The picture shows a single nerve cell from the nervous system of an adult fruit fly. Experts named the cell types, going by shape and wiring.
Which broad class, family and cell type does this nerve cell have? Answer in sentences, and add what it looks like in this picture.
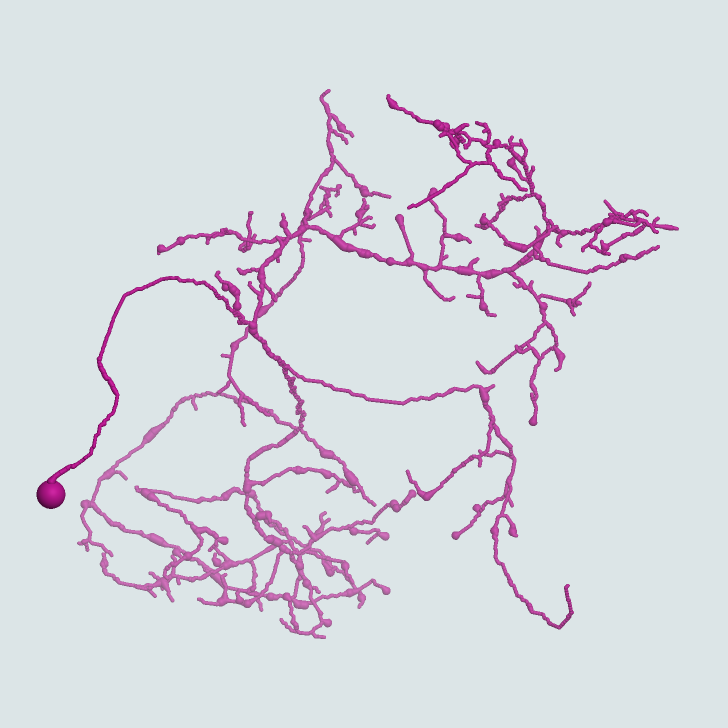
This is a central-brain intrinsic neuron. Its family is hemilineage DL1_ventral. The cell type is AOTU059. In this view it is about as wide as it is tall.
